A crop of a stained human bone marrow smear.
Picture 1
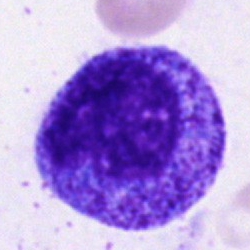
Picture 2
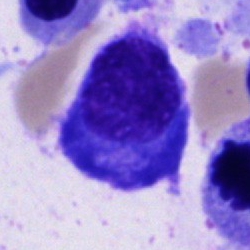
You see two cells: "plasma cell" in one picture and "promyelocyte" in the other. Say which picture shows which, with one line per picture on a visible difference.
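Picture 1 shows a promyelocyte: Numerous dark purple granules are scattered throughout the cytoplasm.
Picture 2 shows a plasma cell: No distinct granules are seen in the cytoplasm.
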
